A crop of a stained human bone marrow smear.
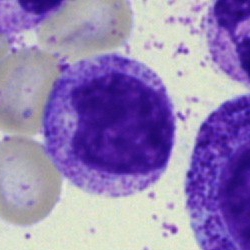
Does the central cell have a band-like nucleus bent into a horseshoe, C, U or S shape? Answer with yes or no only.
No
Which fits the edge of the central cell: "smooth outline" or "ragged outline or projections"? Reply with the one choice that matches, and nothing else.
Smooth outline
